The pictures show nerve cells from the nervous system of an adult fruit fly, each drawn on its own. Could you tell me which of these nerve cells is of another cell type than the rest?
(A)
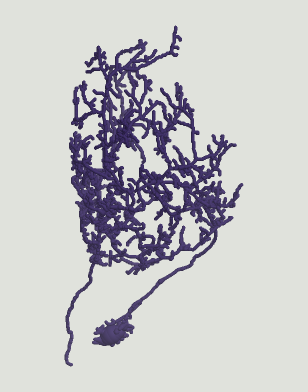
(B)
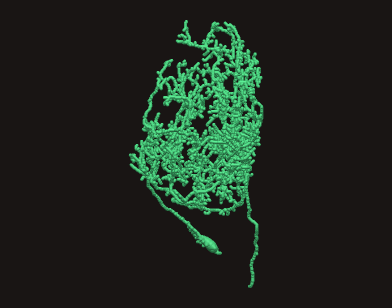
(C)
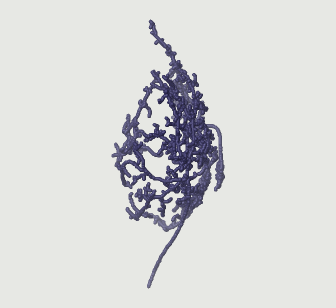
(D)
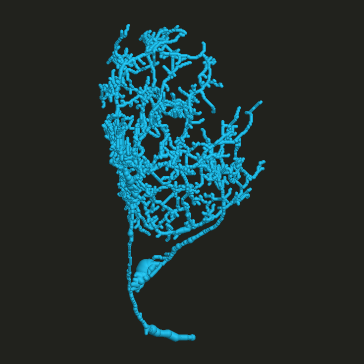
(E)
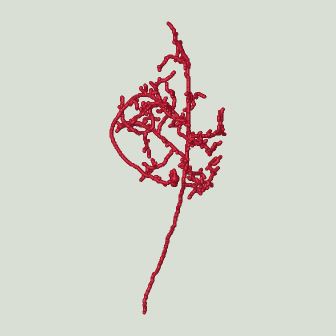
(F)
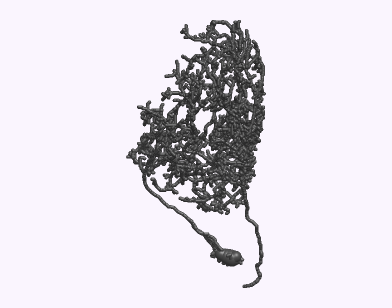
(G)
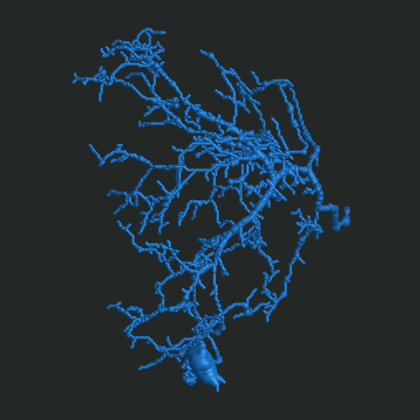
C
